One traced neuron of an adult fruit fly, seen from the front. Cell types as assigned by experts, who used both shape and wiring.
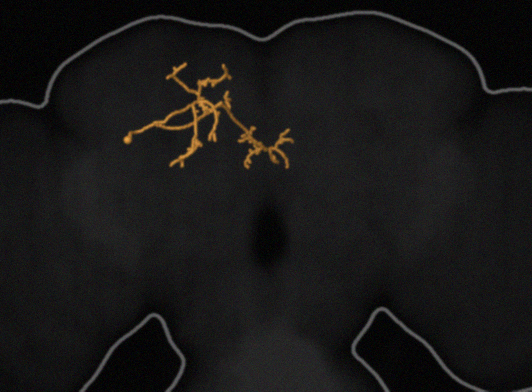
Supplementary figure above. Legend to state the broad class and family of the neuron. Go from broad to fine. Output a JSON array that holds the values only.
["central-brain intrinsic neuron", "hemilineage AOTUv3_dorsal"]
